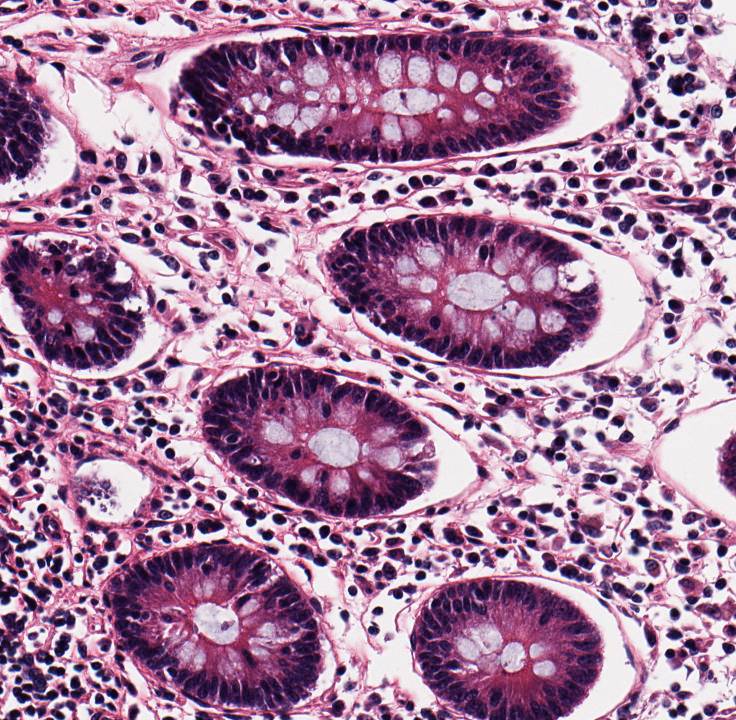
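Transverse colon: each gland is lined by a single layer of columnar epithelium, dark nuclei crowded along its outer, basal edge. Numerous goblet cells hold pale, clear mucin vacuoles toward each gland's centre, separated from the nuclei by a band of pink cytoplasm. Small cells with round, dark nuclei densely pack the stroma between glands.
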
